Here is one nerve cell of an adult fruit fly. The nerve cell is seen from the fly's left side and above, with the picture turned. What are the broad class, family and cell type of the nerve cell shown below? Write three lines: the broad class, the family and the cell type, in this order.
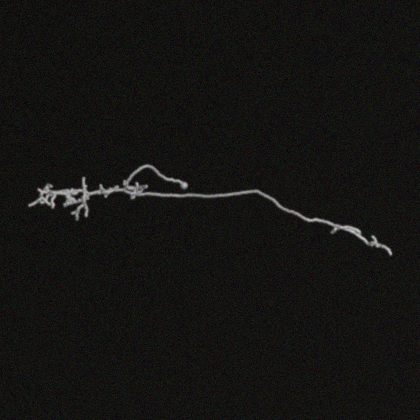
ascending neuron
hemilineage 08B
AN08B110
